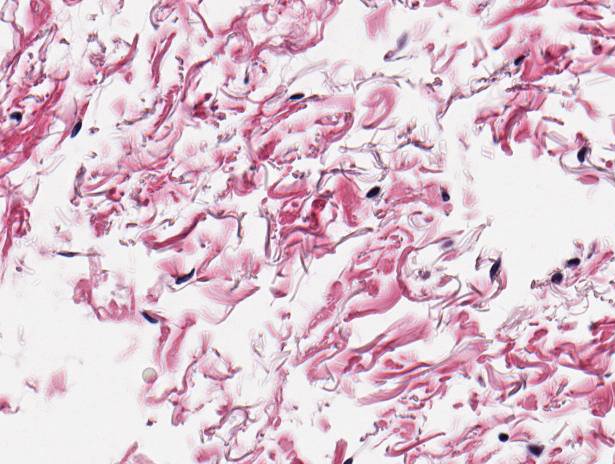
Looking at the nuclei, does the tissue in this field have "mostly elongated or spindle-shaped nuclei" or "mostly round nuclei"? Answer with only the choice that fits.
Mostly elongated or spindle-shaped nuclei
